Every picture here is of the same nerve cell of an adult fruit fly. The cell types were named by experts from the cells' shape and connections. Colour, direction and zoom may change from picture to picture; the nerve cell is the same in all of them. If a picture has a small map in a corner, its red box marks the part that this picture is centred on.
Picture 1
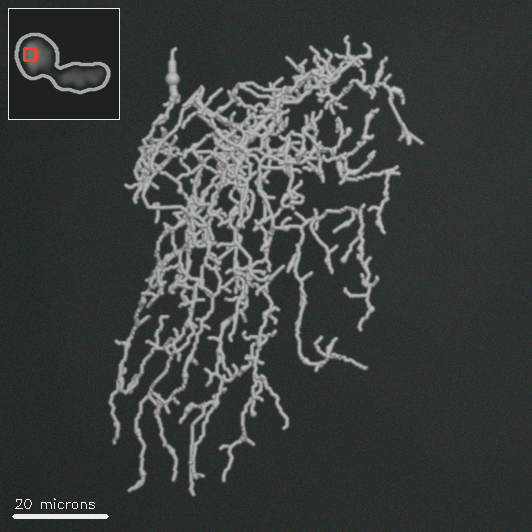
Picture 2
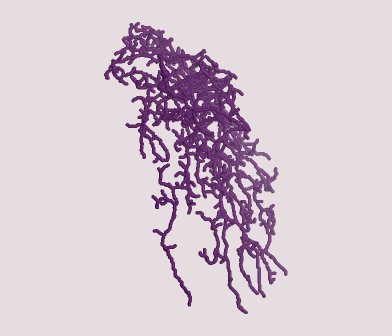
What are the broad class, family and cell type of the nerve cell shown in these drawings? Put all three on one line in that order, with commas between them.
optic-lobe intrinsic neuron, Dm, Dm20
